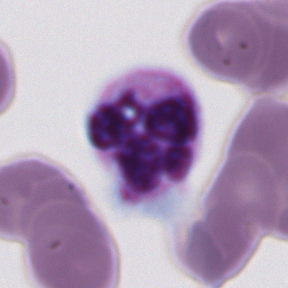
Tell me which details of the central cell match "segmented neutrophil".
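Here the segmented neutrophil fits its name first of all in the pale pink of its cytoplasm, I'd say.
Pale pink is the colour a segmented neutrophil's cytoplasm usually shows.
That cytoplasm is widest above the nucleus and holds fine pinkish-violet granules. The chromatin, for its part, is dark purple and coarsely clumped. And the outline of the cell is roughly round.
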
